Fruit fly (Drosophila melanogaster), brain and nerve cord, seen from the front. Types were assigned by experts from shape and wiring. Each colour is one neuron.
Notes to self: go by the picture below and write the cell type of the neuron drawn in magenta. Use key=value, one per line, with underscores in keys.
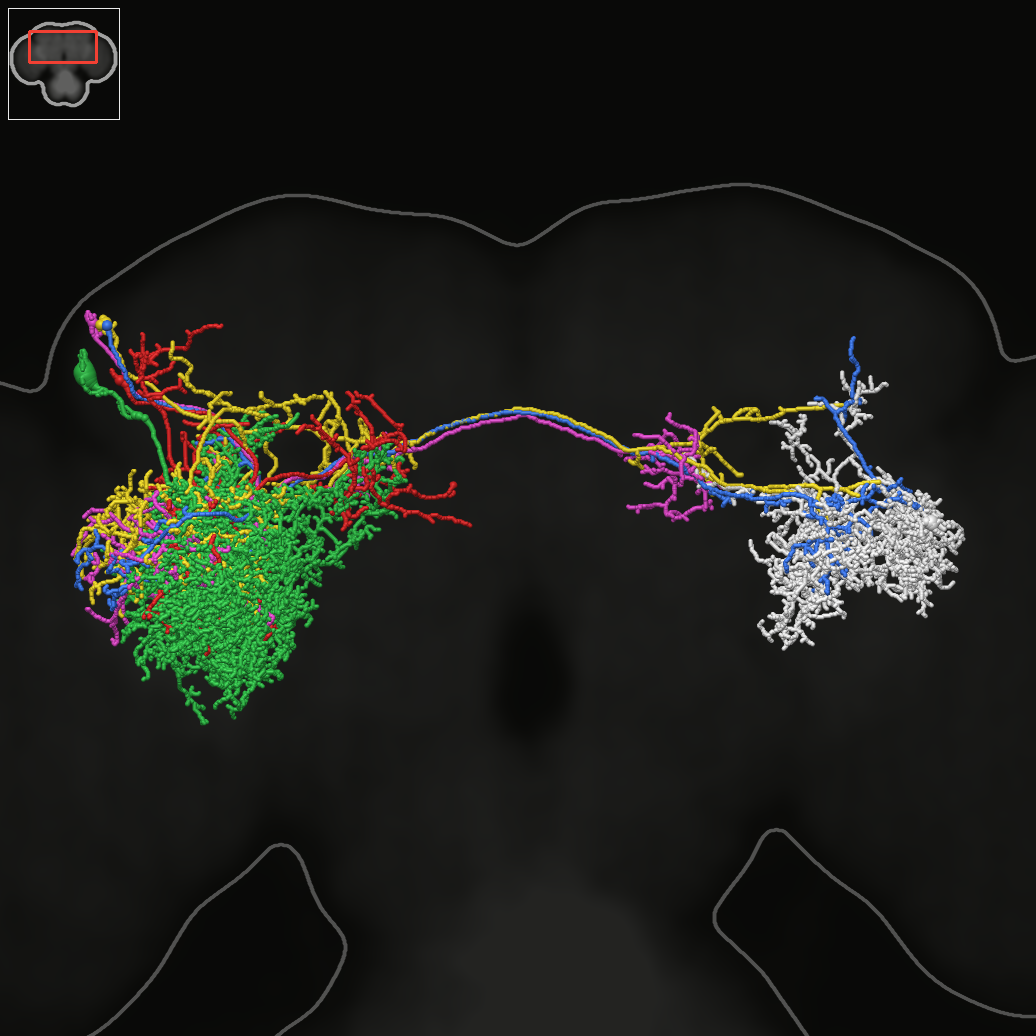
cell_type=CB3439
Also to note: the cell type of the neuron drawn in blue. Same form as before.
cell_type=CB3606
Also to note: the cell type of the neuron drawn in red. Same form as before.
cell_type=CB3660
